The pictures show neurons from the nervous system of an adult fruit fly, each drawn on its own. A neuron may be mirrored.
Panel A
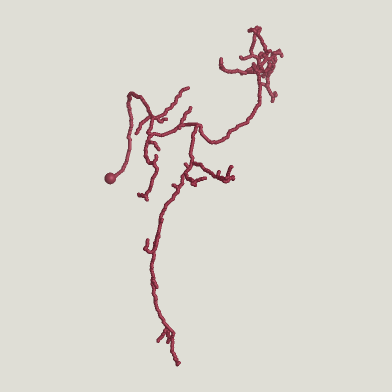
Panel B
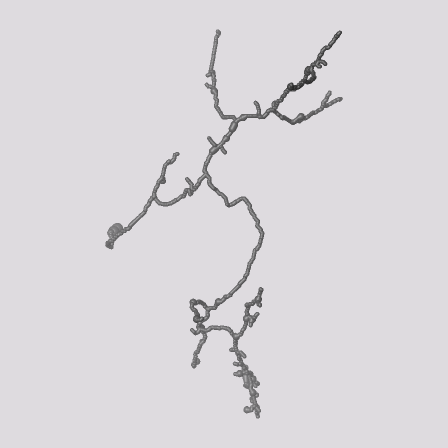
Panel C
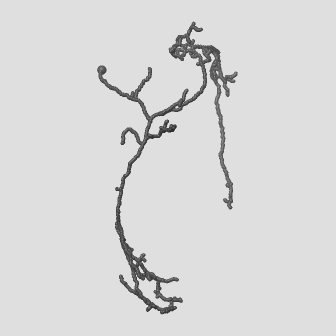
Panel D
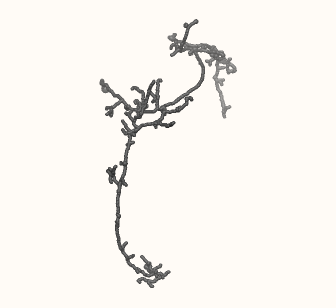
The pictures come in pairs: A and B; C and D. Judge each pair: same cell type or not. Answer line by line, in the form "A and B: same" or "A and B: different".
A and B: same
C and D: same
